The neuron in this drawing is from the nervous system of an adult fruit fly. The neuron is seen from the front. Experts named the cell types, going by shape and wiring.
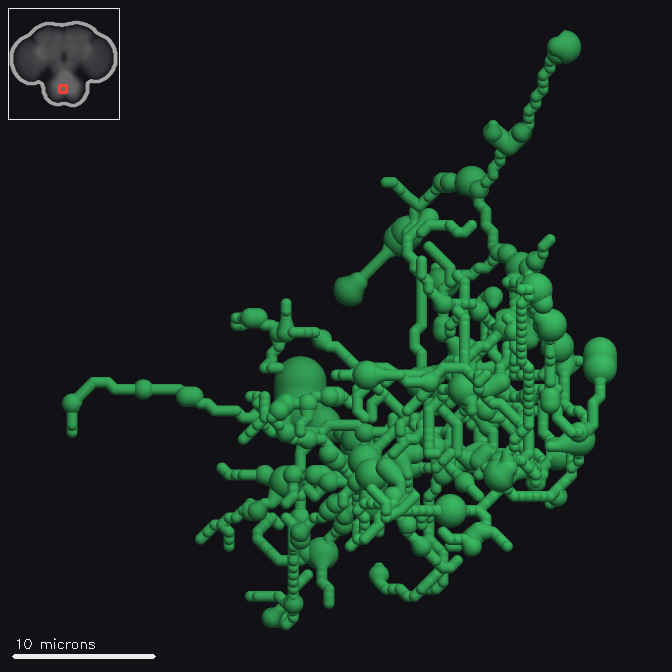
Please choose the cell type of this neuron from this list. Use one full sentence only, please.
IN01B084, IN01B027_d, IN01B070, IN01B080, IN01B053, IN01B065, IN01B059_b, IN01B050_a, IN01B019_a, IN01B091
So far as cell type goes, this neuron is IN01B065.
